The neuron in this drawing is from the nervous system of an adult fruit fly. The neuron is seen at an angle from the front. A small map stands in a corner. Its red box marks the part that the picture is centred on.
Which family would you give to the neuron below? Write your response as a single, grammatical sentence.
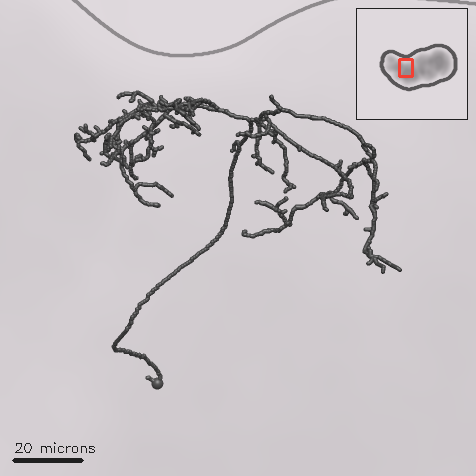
The neuron has the family hemilineage 03B.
